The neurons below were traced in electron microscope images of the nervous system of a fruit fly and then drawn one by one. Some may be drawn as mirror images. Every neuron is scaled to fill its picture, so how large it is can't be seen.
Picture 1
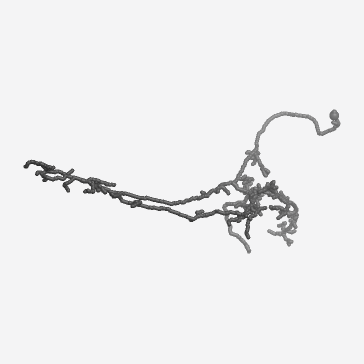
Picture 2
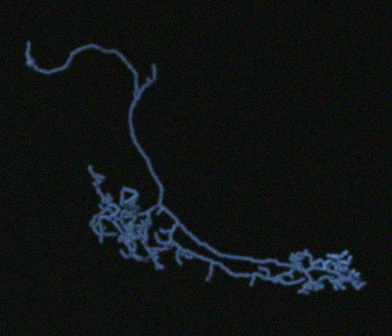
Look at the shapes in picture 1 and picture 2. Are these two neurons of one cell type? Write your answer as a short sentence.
They are of different cell types.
